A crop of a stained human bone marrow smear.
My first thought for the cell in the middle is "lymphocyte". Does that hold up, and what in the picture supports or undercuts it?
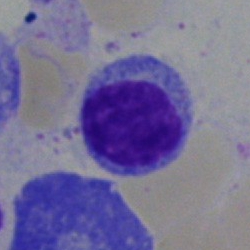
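This cell is rightly called a lymphocyte. The deciding feature is the chromatin, which is dark purple and dense, with only faint mottling.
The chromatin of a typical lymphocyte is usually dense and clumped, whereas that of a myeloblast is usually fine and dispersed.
Dense chromatin thus speaks for lymphocyte and against a blast. The cytoplasm forms a narrow blue rim around the nucleus and carries no granules.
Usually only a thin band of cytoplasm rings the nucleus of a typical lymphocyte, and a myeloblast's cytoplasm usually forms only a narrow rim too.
On this point the two names fit equally, so the rim does not separate them. The outline is round and smooth, and the nucleus sits off-centre toward the lower left, leaving a wider rim of cytoplasm above it. Just below lies a larger, deep blue cell that does not touch it.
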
